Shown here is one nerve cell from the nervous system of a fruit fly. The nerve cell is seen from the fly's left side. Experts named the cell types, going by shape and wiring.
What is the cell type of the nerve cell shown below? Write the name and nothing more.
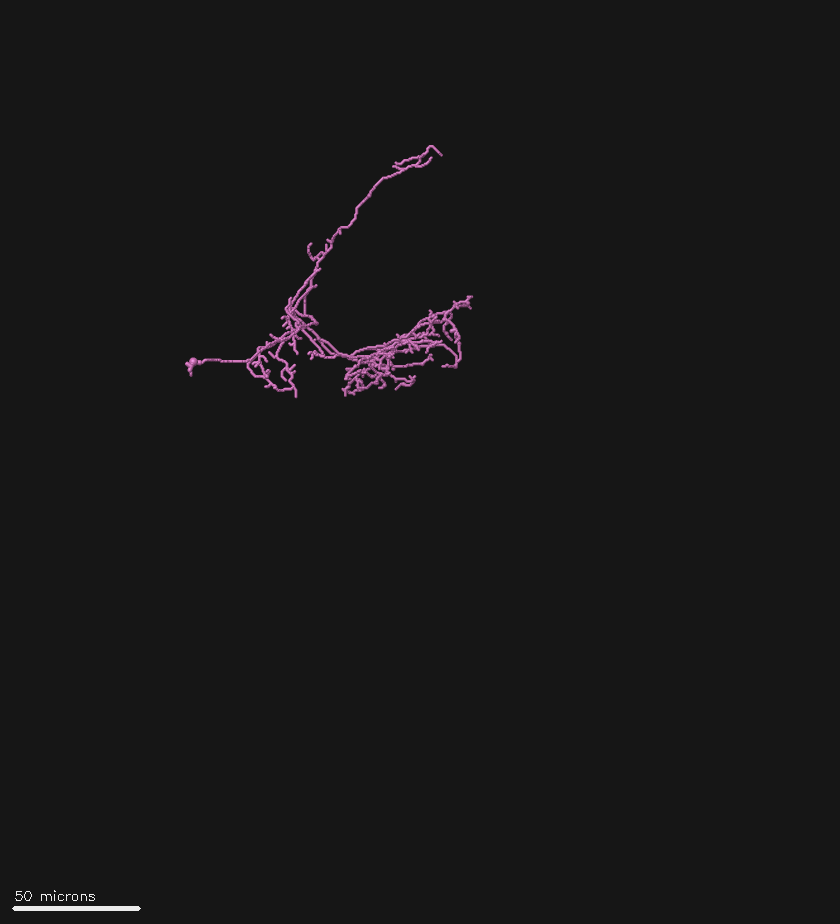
FB3E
